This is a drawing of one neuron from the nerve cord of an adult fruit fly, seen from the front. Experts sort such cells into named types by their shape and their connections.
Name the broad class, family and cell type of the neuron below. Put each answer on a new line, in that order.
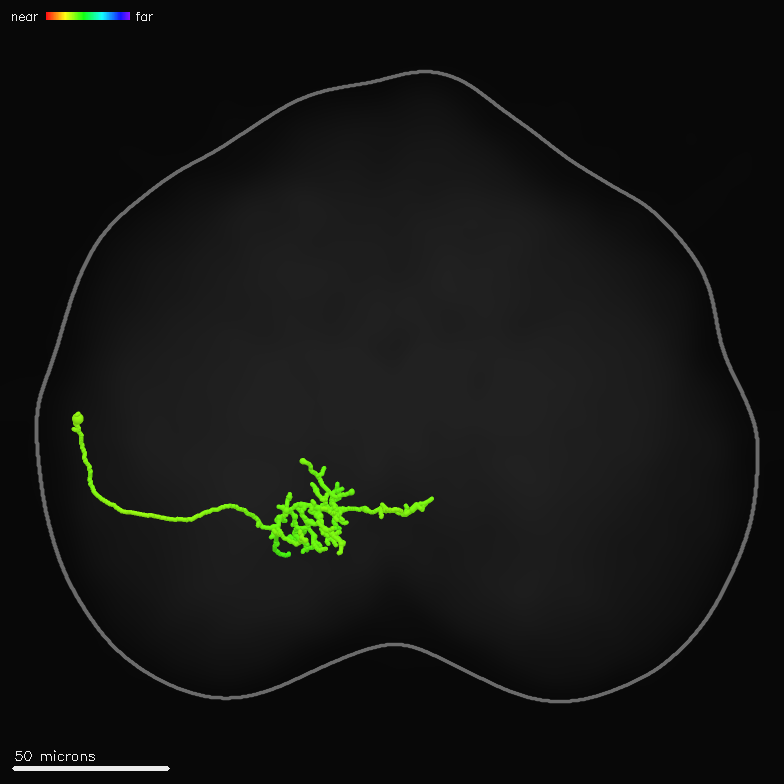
nerve-cord intrinsic neuron
hemilineage 09A
IN09A044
